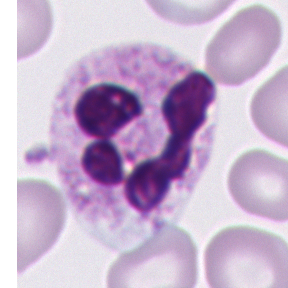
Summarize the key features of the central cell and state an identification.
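I count at least three separate lobes in the nucleus. They sit in a ring around a central area of cytoplasm. The chromatin looks dense, dark purple and clumped. As for the outline, it is roughly oval, longer from top to bottom than from side to side. I'd call it a segmented neutrophil.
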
